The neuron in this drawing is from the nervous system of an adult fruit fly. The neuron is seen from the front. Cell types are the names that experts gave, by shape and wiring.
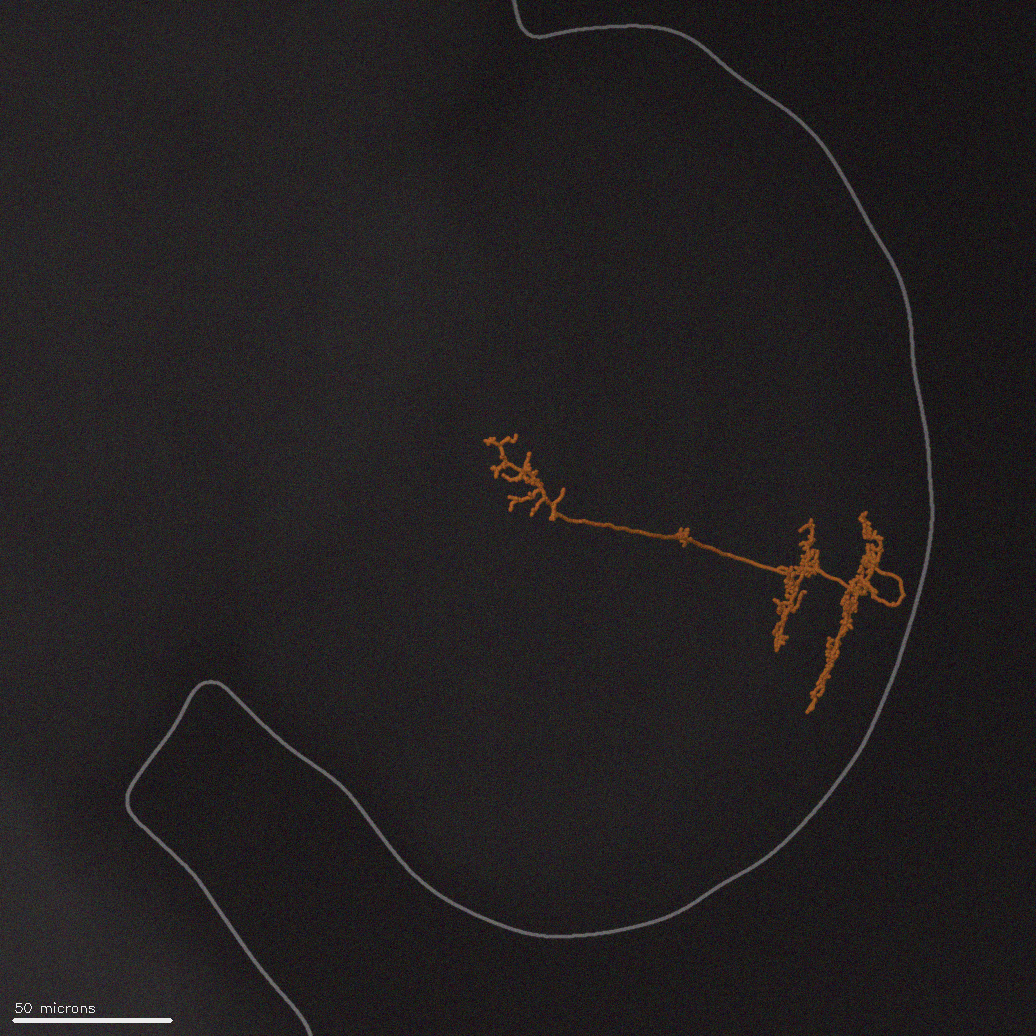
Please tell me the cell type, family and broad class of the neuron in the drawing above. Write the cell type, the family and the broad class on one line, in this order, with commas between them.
TmY13, TmY, optic-lobe intrinsic neuron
